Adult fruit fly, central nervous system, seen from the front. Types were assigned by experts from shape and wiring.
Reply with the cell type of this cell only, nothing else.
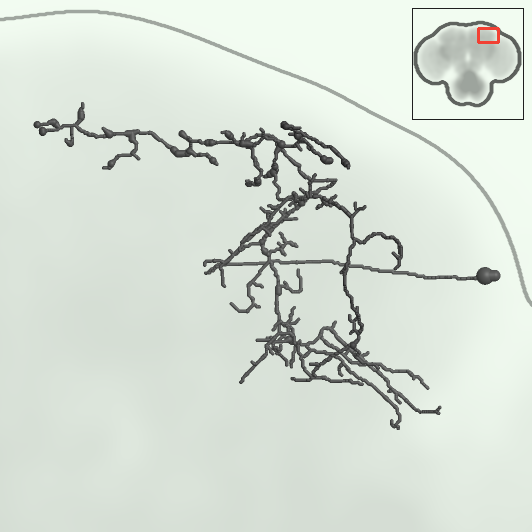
LHPV6a3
